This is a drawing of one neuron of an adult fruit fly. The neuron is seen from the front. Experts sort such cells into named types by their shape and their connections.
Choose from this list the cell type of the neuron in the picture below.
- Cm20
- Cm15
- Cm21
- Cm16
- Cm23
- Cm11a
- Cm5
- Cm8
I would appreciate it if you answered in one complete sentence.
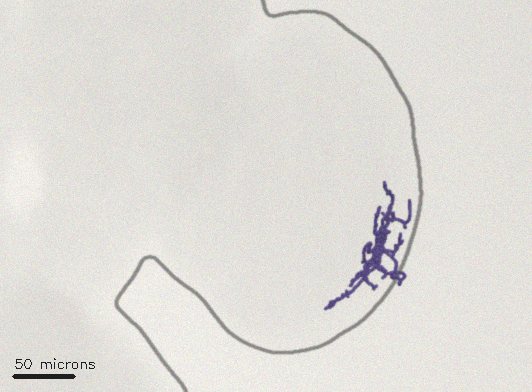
Included in the cell type Cm8 is this neuron.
